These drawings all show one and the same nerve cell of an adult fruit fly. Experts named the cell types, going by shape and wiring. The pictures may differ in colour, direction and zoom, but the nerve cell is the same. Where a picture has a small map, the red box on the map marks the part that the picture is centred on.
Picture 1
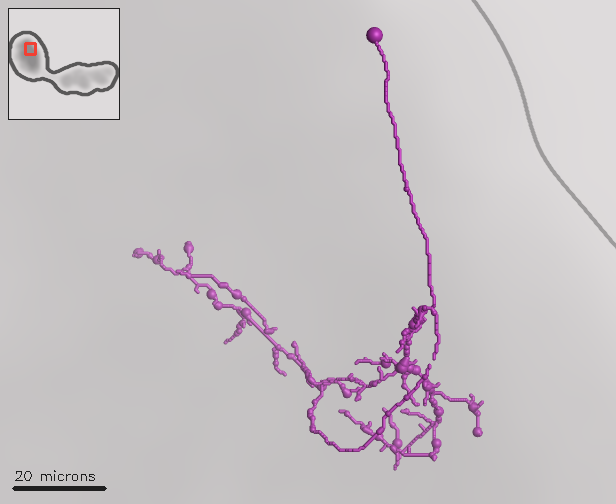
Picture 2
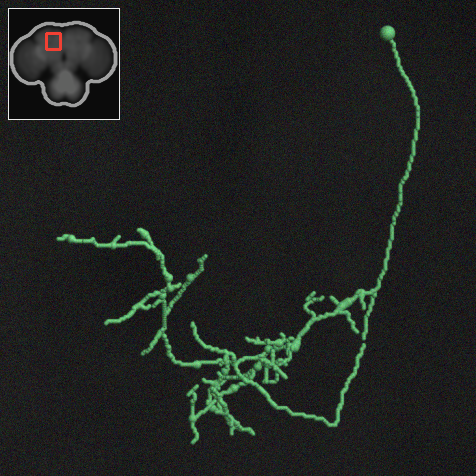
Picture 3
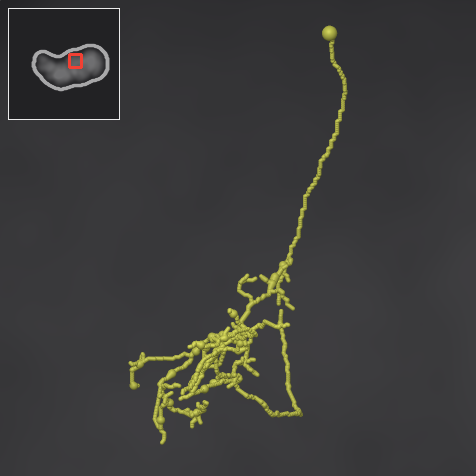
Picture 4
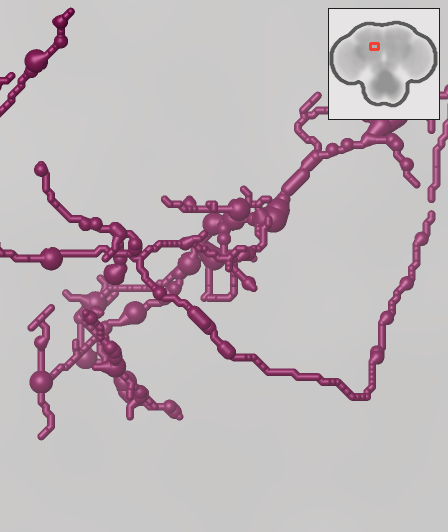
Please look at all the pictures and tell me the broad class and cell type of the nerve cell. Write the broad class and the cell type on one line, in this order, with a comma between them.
central-brain intrinsic neuron, CB2337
